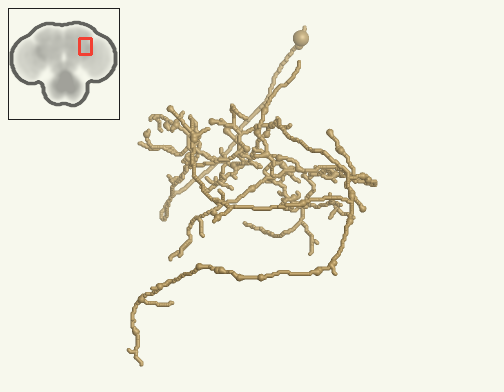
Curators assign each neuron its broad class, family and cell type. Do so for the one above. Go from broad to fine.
central-brain intrinsic neuron; hemilineage VLPp&l1_anterior; AVLP469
